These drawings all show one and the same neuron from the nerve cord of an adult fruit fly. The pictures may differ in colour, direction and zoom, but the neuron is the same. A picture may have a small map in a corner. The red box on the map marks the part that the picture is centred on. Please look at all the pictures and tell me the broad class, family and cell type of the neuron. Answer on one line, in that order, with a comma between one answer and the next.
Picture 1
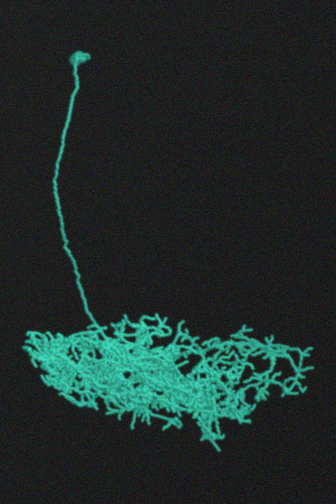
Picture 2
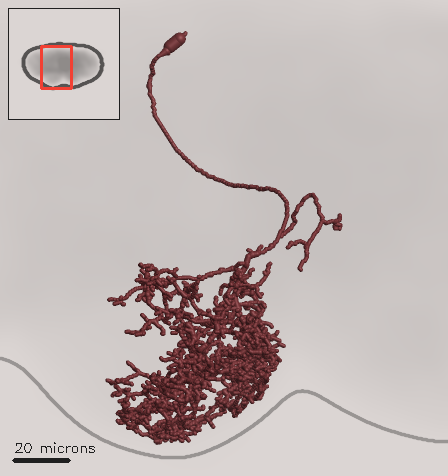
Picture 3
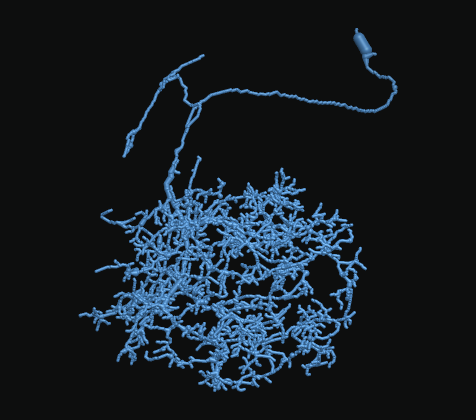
nerve-cord intrinsic neuron, hemilineage 23B, IN23B014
